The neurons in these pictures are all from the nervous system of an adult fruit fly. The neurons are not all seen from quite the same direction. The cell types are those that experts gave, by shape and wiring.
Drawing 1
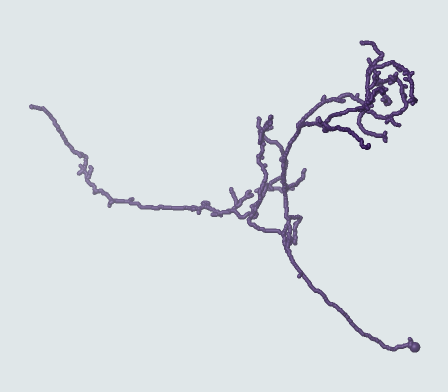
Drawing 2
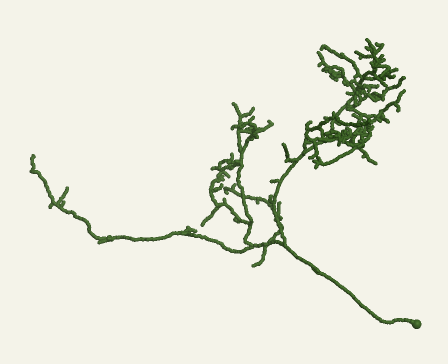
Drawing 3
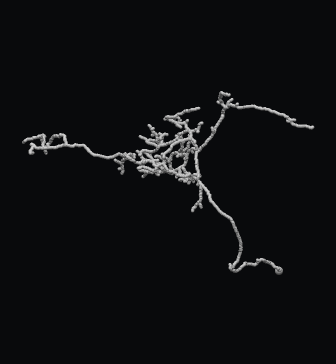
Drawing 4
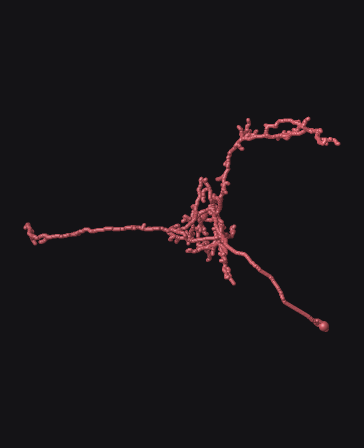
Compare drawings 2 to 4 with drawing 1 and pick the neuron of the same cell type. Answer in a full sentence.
Drawing 2 shows a neuron of the same cell type.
